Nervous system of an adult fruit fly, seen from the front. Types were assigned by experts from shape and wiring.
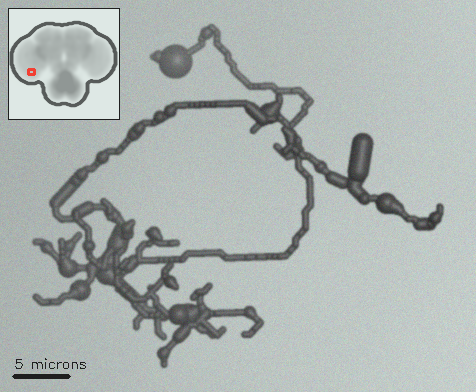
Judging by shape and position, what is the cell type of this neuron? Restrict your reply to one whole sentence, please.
The cell type T4b includes this neuron.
